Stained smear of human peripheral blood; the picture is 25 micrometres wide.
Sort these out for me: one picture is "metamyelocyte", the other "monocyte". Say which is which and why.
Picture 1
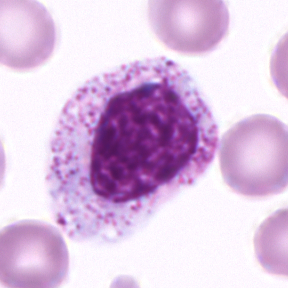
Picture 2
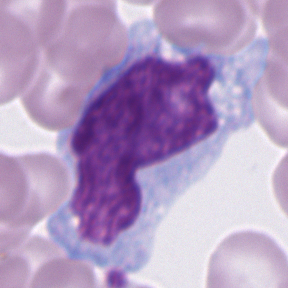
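Picture 1 shows a metamyelocyte and picture 2 shows a monocyte. In picture 1 the chromatin is coarse and clumped, dark purple with paler gaps between the clumps, and no nucleoli can be seen.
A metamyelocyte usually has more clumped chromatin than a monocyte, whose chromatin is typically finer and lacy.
In picture 2 the cytoplasm is abundant and pale grey-blue, with small clear vacuoles scattered through it, most visible on the right side, and no coarse coloured granules.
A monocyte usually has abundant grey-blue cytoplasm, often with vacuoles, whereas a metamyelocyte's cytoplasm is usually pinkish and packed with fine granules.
The monocyte's outline is also irregular, with ragged, uneven margins against which red cells press on several sides, while red cells lie around the metamyelocyte without overlapping it.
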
